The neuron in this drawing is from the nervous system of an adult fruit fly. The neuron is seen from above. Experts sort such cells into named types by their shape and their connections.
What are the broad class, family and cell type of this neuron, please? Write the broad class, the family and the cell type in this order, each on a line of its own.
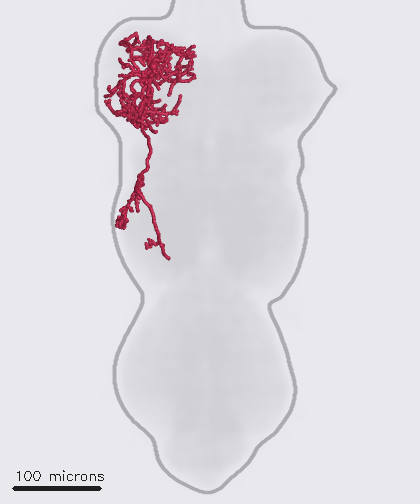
nerve-cord intrinsic neuron
hemilineage 17A
IN17A007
